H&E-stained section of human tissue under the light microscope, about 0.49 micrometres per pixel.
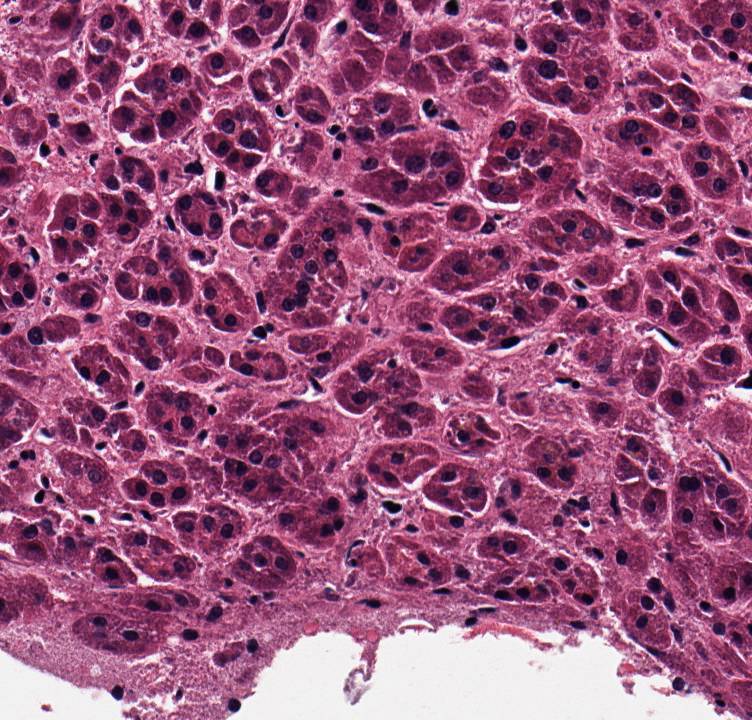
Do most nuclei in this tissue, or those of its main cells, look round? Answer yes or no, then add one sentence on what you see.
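Yes. Nuclei are round, centrally placed and have conspicuous nucleoli.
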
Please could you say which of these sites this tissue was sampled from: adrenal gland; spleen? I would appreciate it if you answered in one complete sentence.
This material was sampled from the adrenal gland.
